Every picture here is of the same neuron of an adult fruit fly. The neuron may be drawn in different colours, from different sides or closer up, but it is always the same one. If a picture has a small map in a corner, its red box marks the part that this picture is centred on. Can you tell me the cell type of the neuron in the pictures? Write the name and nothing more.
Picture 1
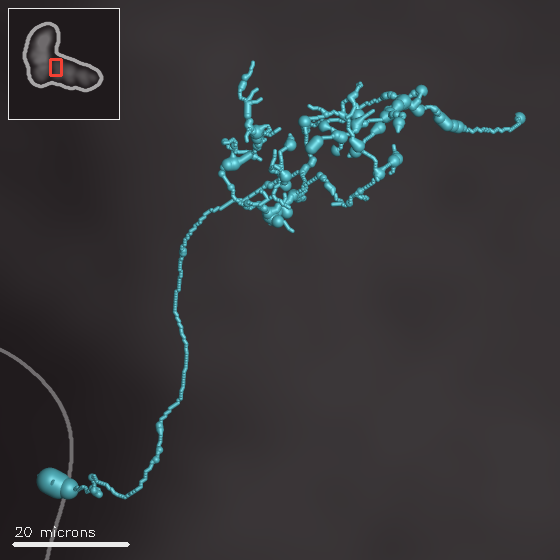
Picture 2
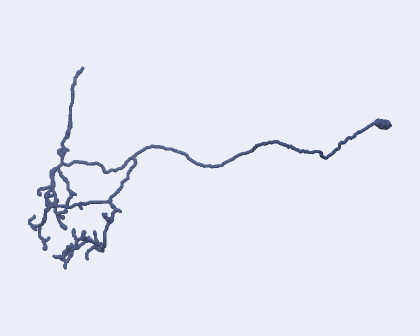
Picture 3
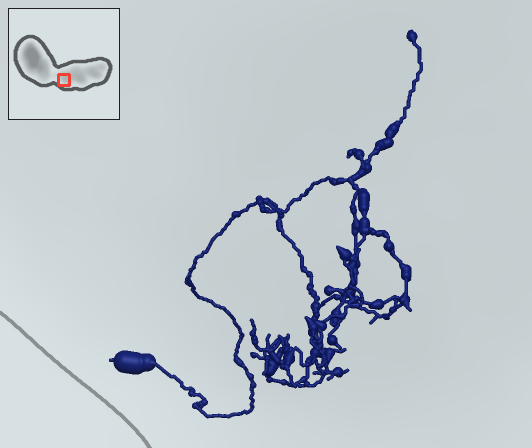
IN14A078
